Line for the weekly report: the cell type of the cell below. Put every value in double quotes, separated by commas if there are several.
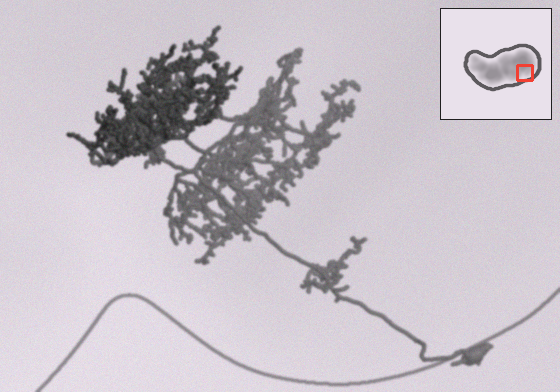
"TmY15"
